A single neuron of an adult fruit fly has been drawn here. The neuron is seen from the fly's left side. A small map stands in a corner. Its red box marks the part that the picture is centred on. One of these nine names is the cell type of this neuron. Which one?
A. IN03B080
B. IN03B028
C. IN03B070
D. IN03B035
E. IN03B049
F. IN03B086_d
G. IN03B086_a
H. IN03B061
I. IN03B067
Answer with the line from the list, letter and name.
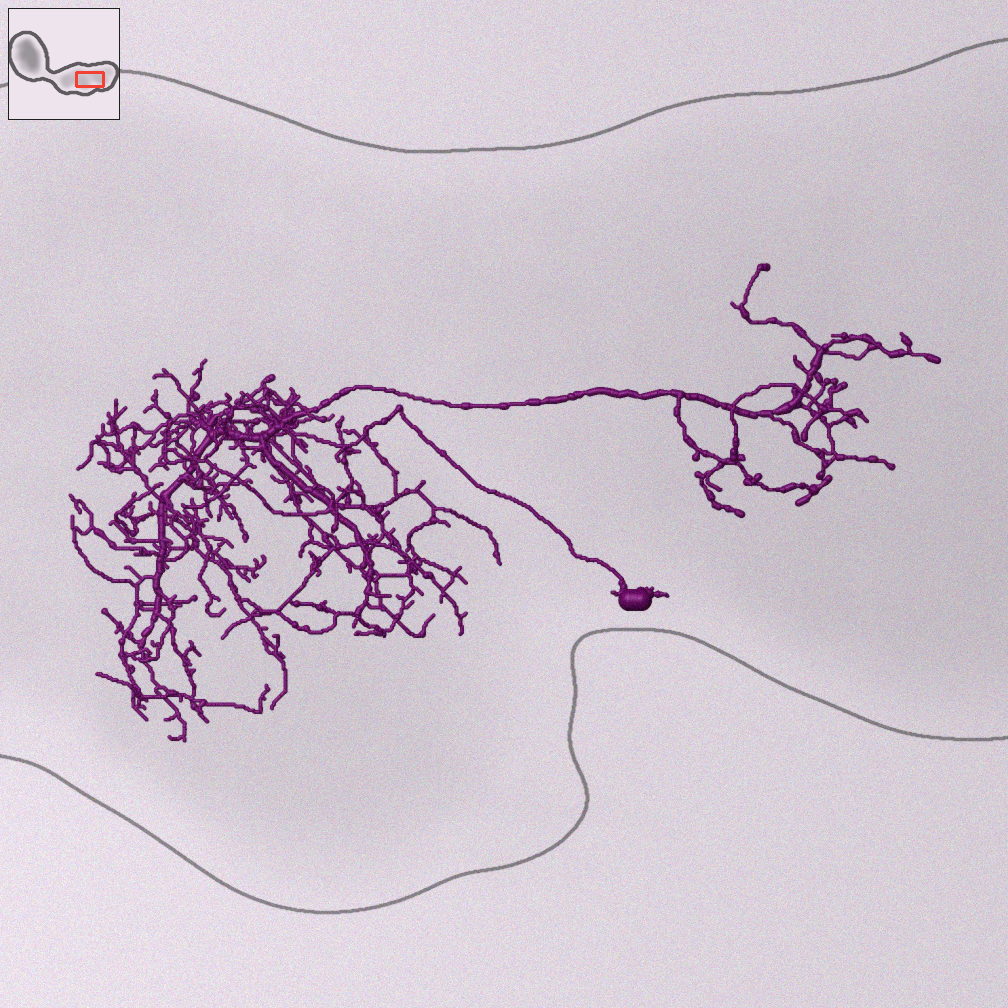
B. IN03B028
